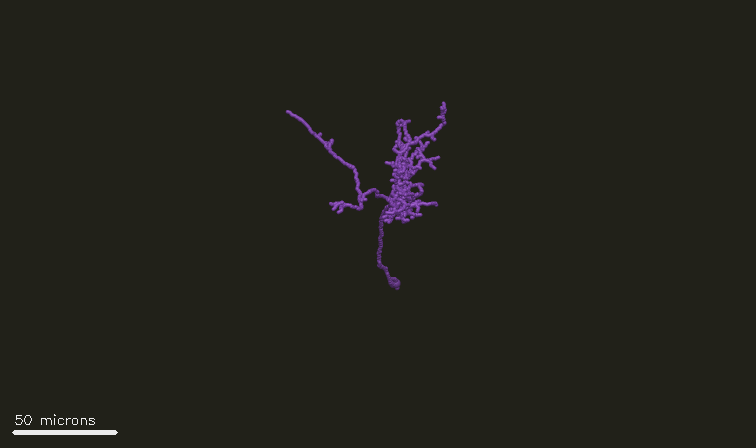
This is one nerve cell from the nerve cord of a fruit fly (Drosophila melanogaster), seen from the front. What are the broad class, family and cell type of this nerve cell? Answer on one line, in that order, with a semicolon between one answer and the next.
nerve-cord intrinsic neuron; hemilineage 05B; IN05B090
